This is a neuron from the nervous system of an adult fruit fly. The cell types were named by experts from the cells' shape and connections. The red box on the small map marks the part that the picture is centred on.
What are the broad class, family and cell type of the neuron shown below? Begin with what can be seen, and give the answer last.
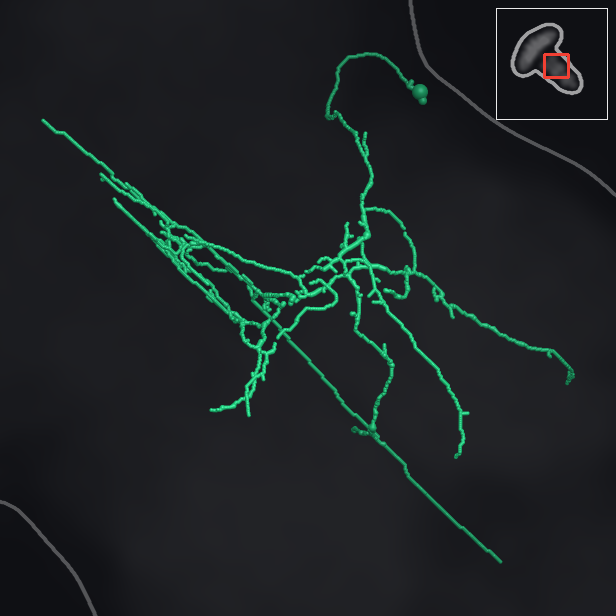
The picture shows dozens of branch ends. As drawn here it is about as wide as it is tall. It is a nerve-cord intrinsic neuron. Its family is hemilineage 03B. Its cell type is IN03B054.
